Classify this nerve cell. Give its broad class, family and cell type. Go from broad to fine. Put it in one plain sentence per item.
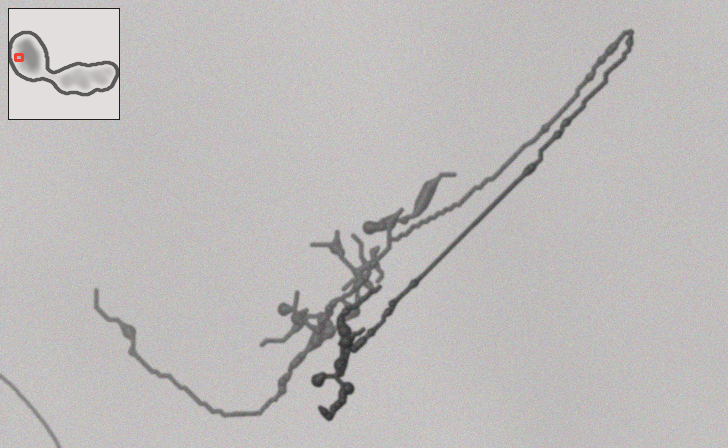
A sensory neuron entering the brain of class olfactory, type ORN_VC3.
